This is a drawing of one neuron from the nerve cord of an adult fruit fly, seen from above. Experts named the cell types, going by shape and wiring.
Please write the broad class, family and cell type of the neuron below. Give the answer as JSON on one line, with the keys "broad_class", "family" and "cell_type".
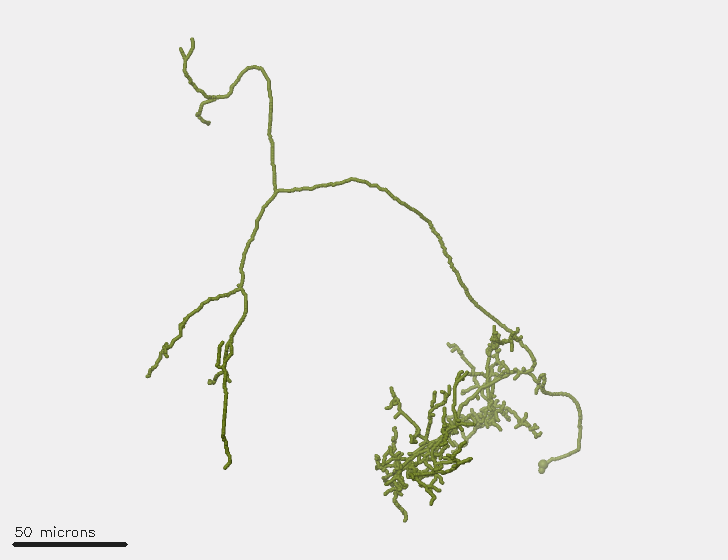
{"broad_class": "nerve-cord intrinsic neuron", "family": "hemilineage 08B", "cell_type": "IN08B065"}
